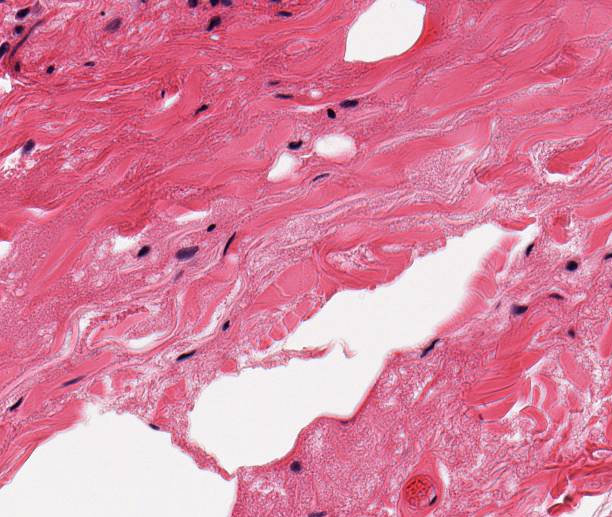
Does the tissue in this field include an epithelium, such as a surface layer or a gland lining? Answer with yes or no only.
No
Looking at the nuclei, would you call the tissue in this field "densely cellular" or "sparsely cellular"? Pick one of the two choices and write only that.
Sparsely cellular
